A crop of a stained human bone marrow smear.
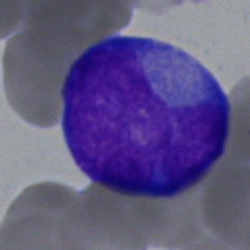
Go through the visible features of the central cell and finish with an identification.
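Round to slightly oval, the cell has a smooth outline. Most of it is filled by the nucleus, leaving the cytoplasm as a scant deep blue rim. No vacuoles are seen in the cell. The cell is a blast.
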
